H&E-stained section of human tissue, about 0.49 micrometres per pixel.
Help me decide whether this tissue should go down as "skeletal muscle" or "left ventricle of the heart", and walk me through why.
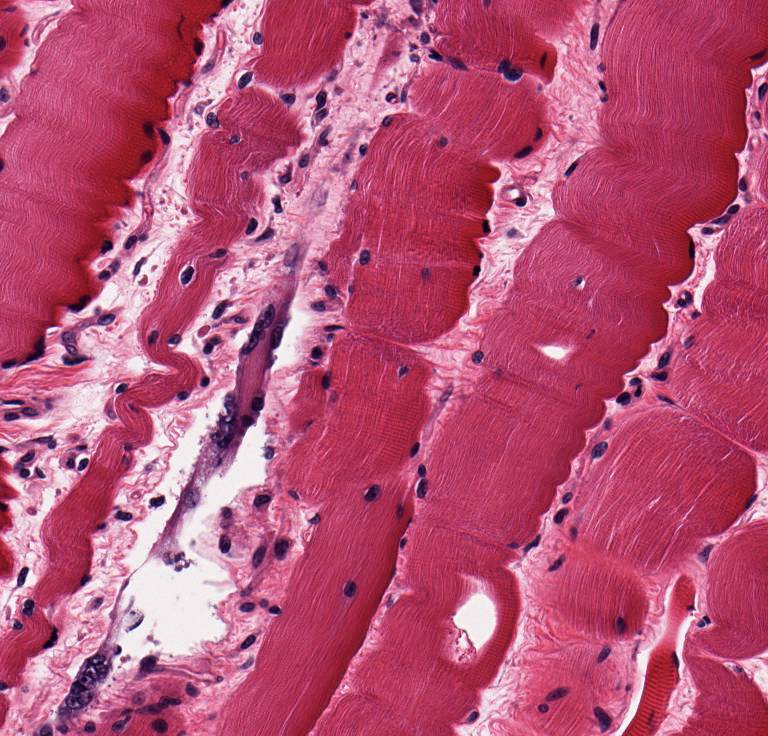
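Skeletal muscle, not left ventricle. Deciding point: the flattened, dark nuclei of the fibres lie at the fibre edges.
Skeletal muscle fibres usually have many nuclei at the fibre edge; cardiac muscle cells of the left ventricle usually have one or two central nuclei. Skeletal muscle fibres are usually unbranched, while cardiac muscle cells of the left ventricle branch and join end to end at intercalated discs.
Fibres long, roughly parallel, running diagonally from lower left to upper right. Fine transverse striations cross them, clearest in the fibre at the lower right edge. Cytoplasm deep pink-red.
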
